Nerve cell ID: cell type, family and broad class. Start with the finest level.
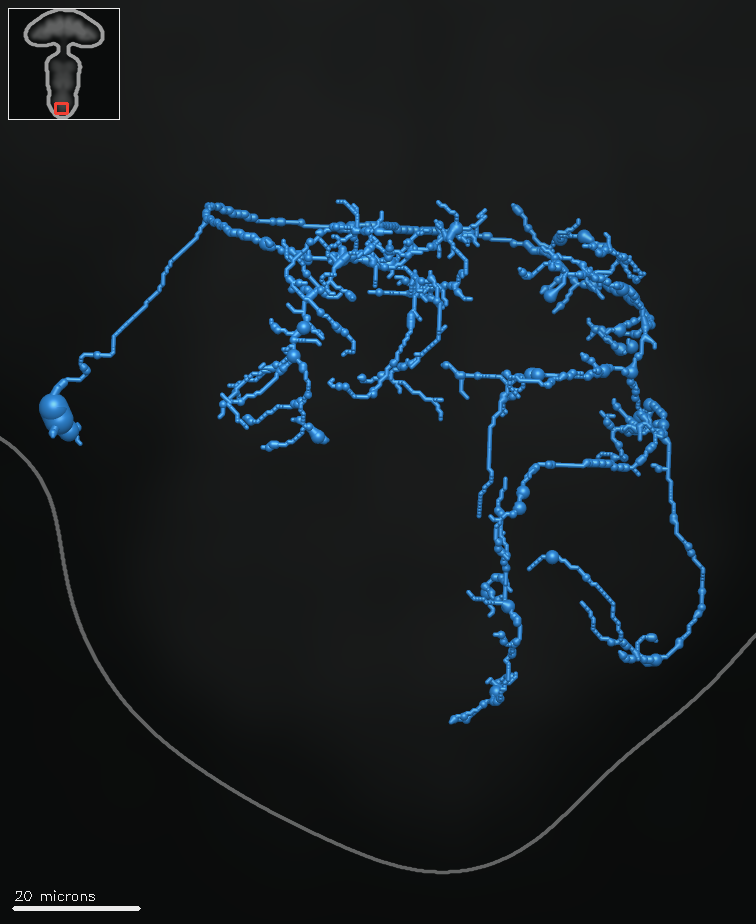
IN14A029; hemilineage 14A; nerve-cord intrinsic neuron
